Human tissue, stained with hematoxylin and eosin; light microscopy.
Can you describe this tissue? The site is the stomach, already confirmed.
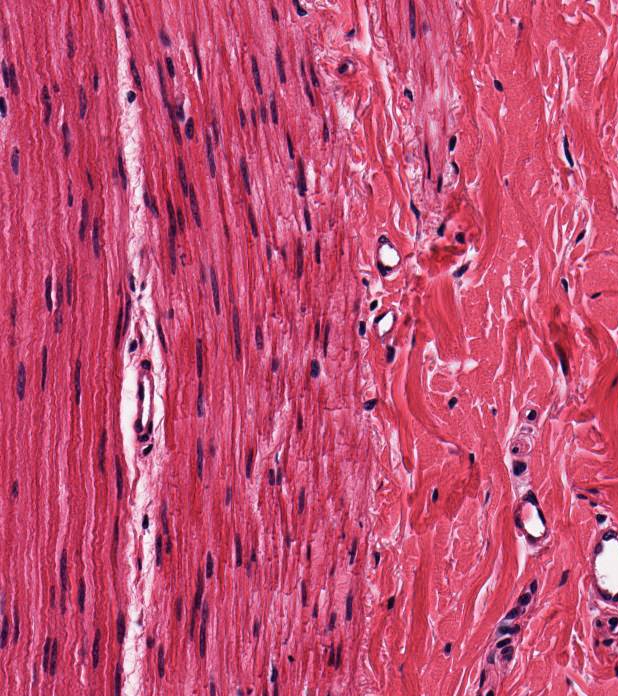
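First, layout: the left two-thirds of the field is compact, closely packed parallel fibres; the right third is looser and wavier. Second, orientation: on the left the smooth muscle fibres run roughly vertically, top to bottom. Third, nuclei in that compact part: elongated, dark purple, parallel to the fibres. Fourth, cytoplasm: bright pink, without cross-striations.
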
